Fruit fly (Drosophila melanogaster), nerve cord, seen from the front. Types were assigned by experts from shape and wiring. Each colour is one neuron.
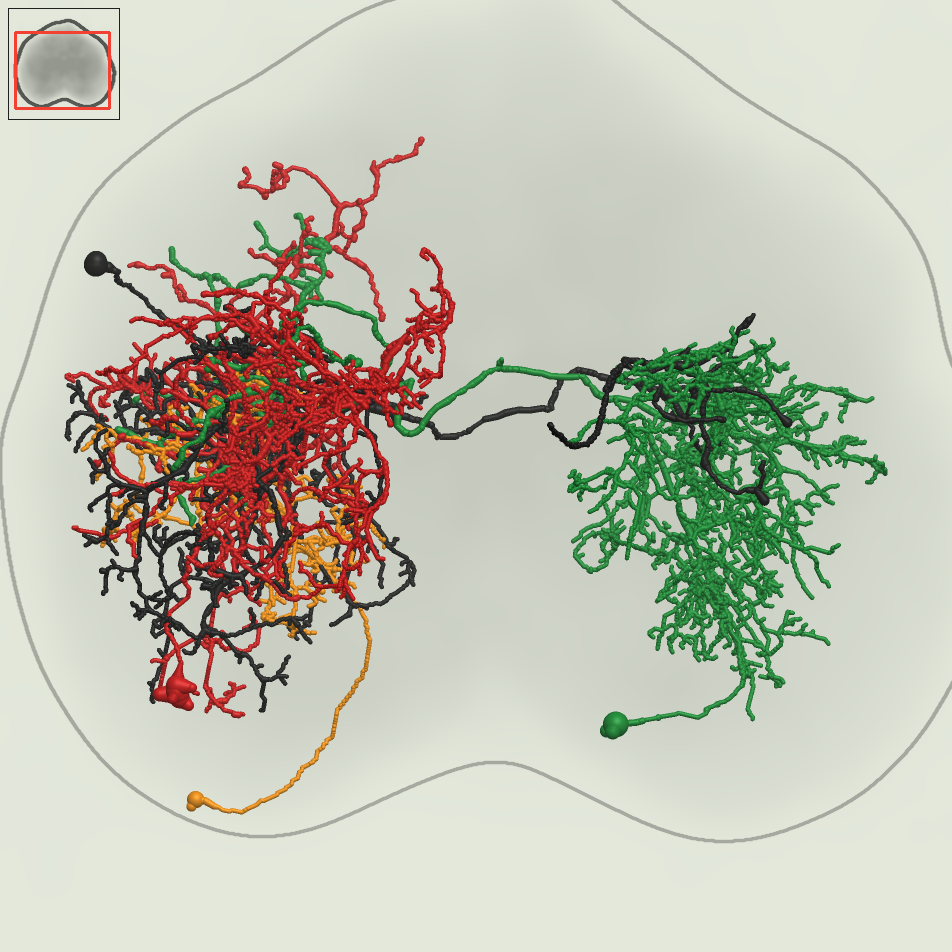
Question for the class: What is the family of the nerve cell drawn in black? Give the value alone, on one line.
hemilineage 23B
